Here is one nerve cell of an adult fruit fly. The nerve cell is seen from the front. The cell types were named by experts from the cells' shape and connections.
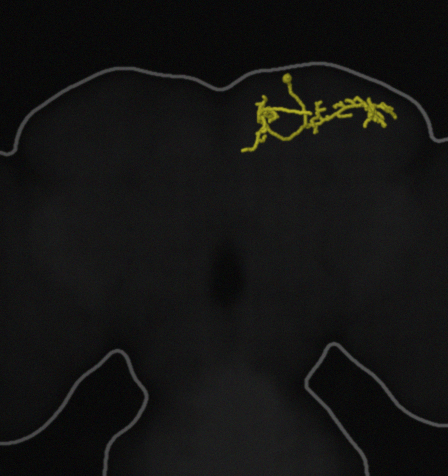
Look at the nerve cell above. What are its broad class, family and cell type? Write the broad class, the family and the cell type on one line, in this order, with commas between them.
central-brain intrinsic neuron, hemilineage SMPpd1, CB1529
